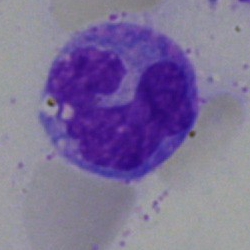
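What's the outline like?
Roughly round and smooth.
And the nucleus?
Deeply indented, with a pale cleft running in from its upper edge, and no nucleoli show in it.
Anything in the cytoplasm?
Small clear vacuoles, over at the left edge of the cell.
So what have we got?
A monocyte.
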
